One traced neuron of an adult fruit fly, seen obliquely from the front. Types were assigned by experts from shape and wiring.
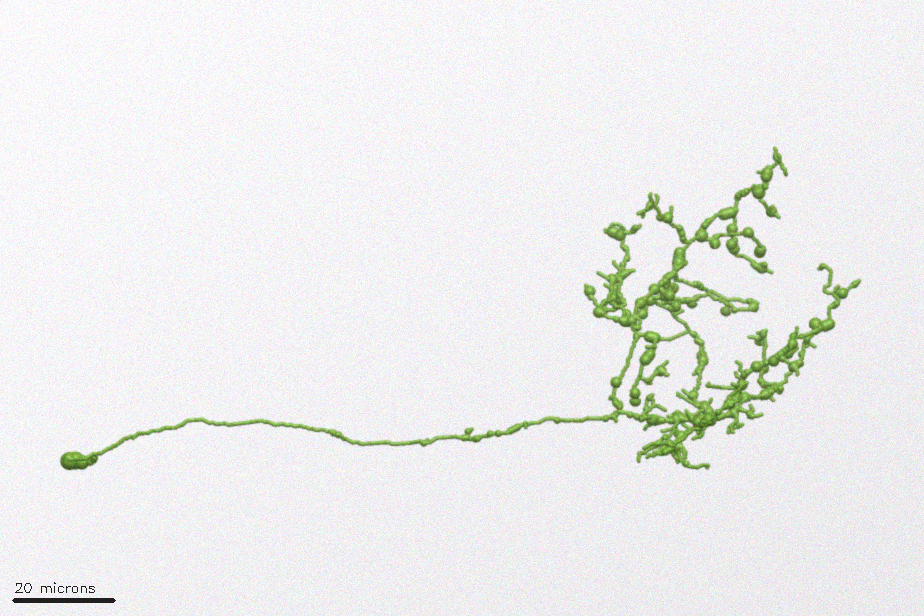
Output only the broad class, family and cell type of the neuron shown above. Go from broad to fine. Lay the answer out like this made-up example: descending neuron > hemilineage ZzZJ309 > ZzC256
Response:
nerve-cord intrinsic neuron > hemilineage 13B > IN13B090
